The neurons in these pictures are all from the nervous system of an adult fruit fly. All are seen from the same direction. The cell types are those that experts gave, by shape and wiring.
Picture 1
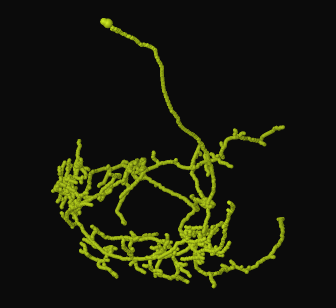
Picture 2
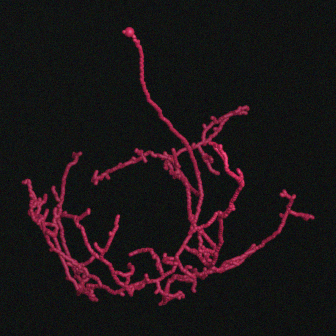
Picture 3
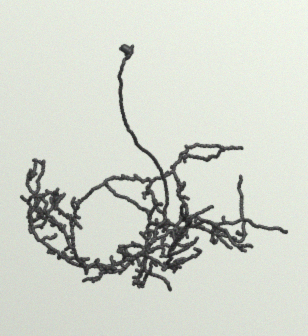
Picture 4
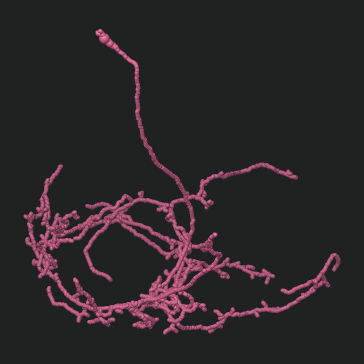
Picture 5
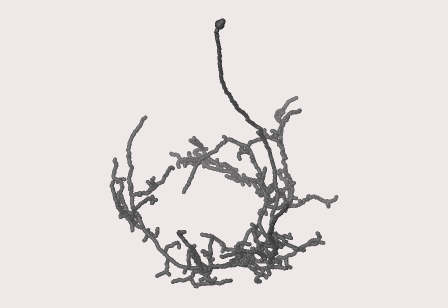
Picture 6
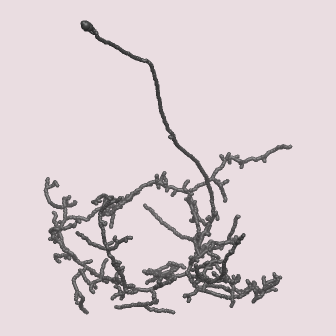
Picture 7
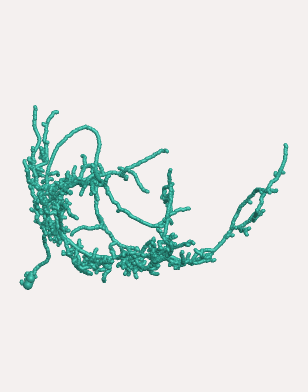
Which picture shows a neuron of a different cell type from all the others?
7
